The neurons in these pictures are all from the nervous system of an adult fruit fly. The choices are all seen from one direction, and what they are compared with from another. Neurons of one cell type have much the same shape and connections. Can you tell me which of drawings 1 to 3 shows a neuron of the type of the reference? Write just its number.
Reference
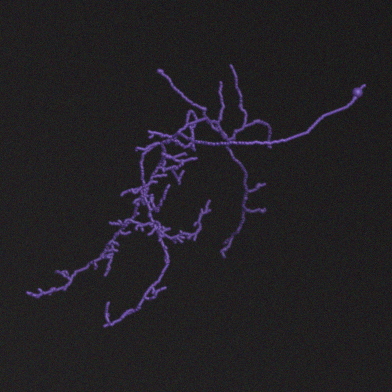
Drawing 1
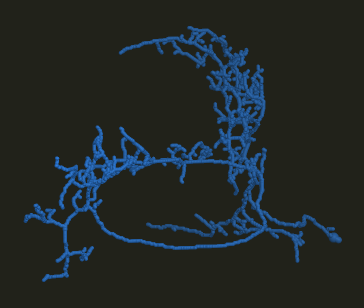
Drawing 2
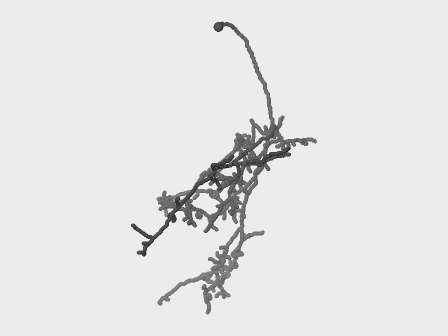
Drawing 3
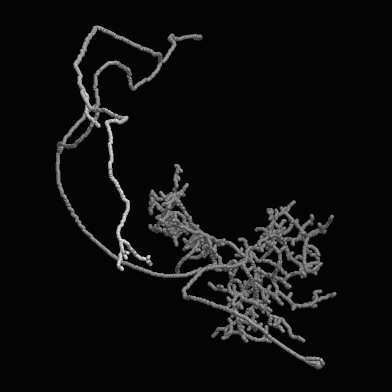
2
